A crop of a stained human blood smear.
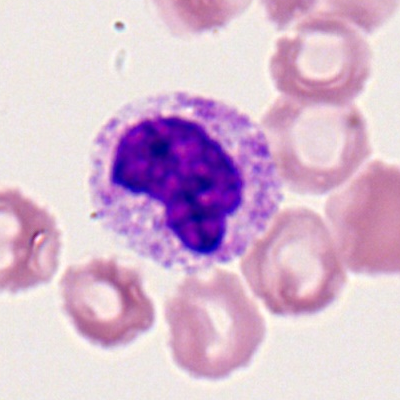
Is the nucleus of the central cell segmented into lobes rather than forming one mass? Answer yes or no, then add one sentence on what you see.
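No. The nucleus is a single kidney-shaped mass, not divided into lobes.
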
